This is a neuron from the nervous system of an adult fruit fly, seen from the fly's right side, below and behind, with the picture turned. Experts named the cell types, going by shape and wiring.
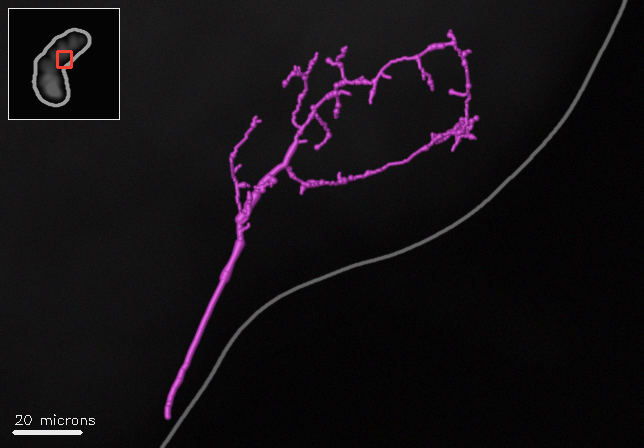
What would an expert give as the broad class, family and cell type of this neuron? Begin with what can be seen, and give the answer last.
From top to bottom in the picture it spans about 120 microns. As drawn here it is about as wide as it is tall. This is a sensory neuron entering the nerve cord. The name of its family is class mechanosensory proprioceptive. Its cell type is SNpp37.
